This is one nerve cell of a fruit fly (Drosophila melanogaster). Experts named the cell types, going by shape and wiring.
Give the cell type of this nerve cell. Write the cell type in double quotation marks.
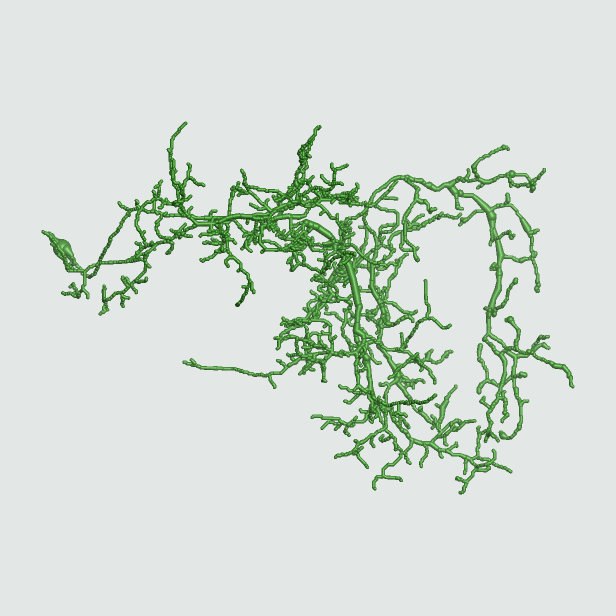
"INXXX089"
